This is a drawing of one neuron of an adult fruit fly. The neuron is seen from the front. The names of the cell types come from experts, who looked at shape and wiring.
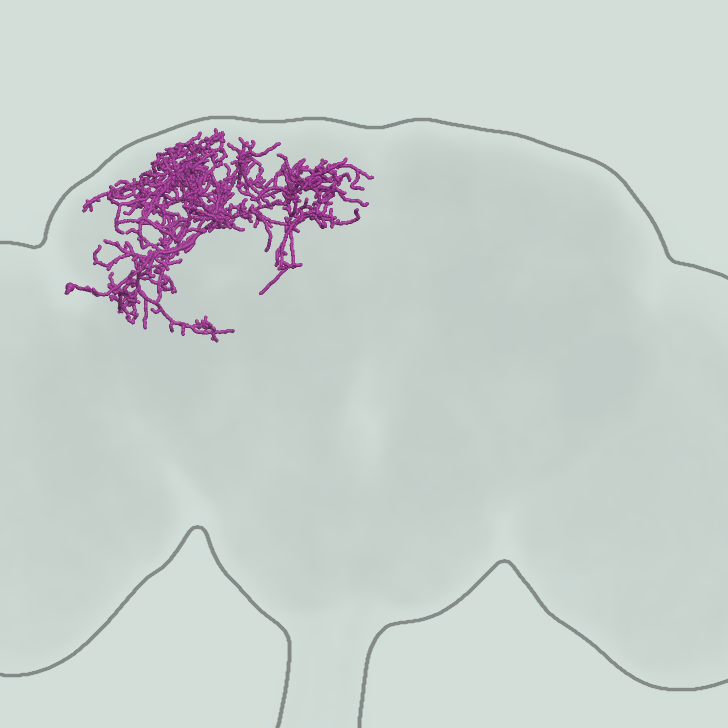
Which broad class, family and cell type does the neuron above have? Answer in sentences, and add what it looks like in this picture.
This is a central-brain intrinsic neuron. Its family is LHCENT. Its cell type is LHCENT10. The cell body can be seen on the left of the picture. In this view it is wider than it is tall.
